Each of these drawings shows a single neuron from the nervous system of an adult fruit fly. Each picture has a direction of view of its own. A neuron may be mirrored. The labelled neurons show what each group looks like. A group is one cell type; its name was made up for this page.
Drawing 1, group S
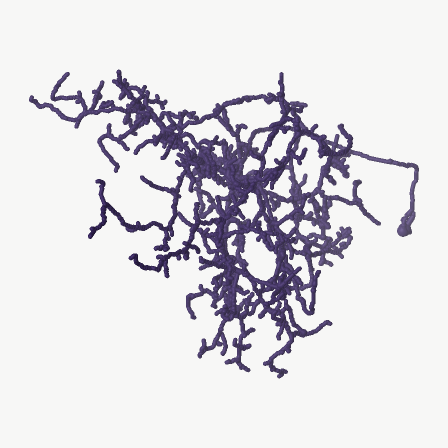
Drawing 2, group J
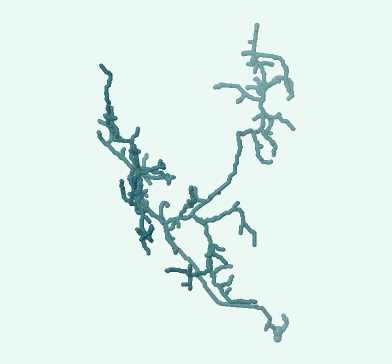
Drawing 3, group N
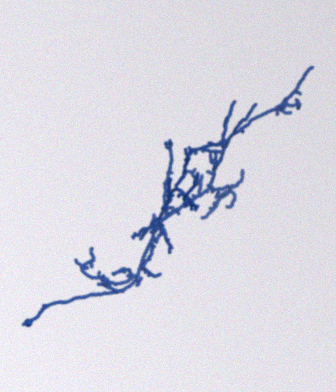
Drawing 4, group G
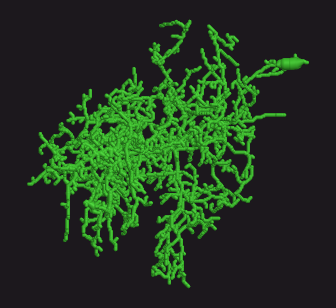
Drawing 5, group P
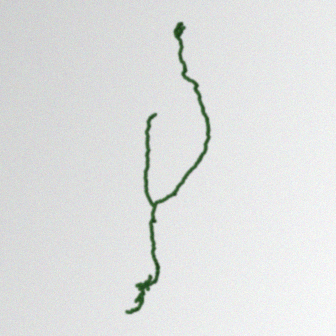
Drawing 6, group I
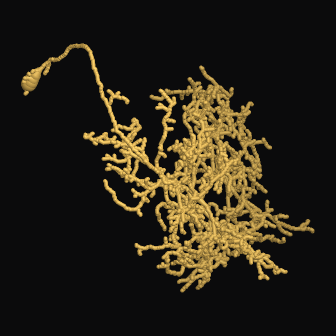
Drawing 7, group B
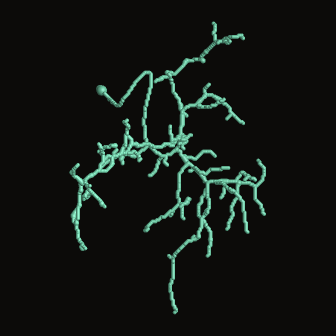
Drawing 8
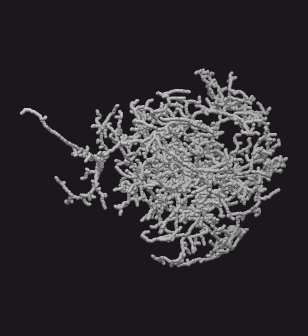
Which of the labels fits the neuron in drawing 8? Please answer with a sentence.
It belongs to group G.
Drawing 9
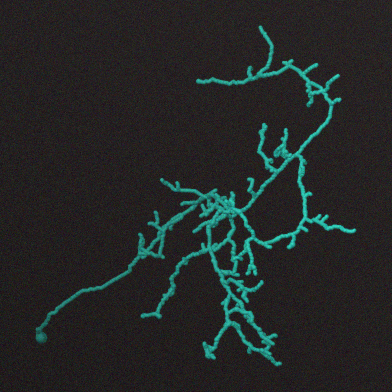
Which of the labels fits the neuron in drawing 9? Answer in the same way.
It belongs to group N.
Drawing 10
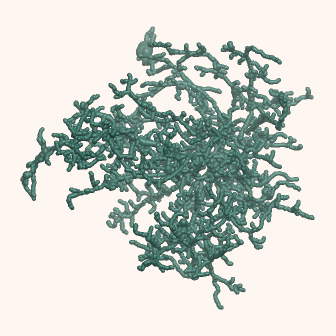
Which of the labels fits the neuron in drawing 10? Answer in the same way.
It belongs to group G.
